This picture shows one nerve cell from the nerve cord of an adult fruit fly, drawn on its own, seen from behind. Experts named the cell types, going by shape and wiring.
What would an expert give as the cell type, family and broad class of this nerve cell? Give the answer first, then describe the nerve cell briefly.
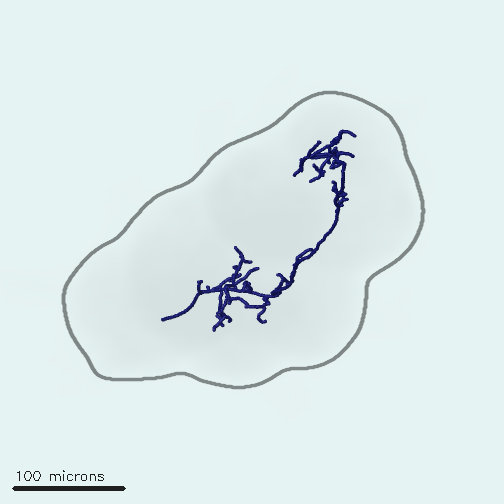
It is of cell type DNde005. The family is DNde. It is a descending neuron. The drawing shows no cell body. By the scale bar it is about 180 microns tall in this view.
